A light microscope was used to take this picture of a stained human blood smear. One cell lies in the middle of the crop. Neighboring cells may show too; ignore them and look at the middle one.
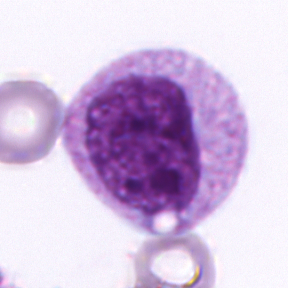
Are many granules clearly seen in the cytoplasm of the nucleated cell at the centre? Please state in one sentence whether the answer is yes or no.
Yes, in the cytoplasm of this cell, many granules are visible.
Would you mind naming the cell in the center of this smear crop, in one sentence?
The cell found in the middle of this crop is a myelocyte.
